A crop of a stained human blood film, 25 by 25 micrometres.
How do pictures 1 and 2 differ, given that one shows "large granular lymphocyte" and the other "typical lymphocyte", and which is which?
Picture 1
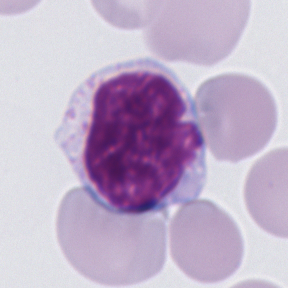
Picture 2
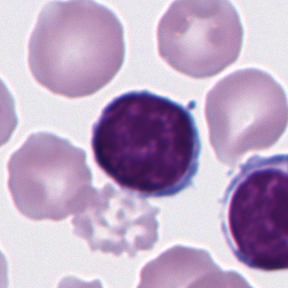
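Picture 1 shows a large granular lymphocyte, and picture 2 shows a typical lymphocyte. In picture 1 the nucleus sits off-centre, shifted towards the right of the cell, and measures about 12 by 10 micrometres. Its chromatin is dark purple and clumped, with paler streaks between the clumps. Picture 2 has dense, dark purple, coarsely clumped chromatin, and no distinct nucleolus can be seen in its nucleus. The pale blue cytoplasm in picture 1 forms its widest rim on the left side of the cell.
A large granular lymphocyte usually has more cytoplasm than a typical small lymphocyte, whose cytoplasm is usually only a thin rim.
The granules differ as well: picture 1 has a few fine pink-purple granules in the cytoplasm, mostly on the left side, whereas no granules are visible in picture 2.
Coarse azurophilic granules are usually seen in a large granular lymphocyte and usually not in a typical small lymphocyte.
Picture 2 also has a single tiny knob projecting from the upper right edge of the cell.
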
